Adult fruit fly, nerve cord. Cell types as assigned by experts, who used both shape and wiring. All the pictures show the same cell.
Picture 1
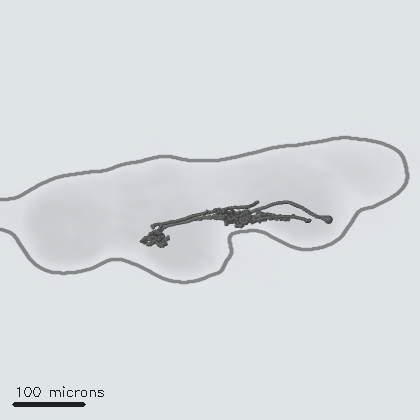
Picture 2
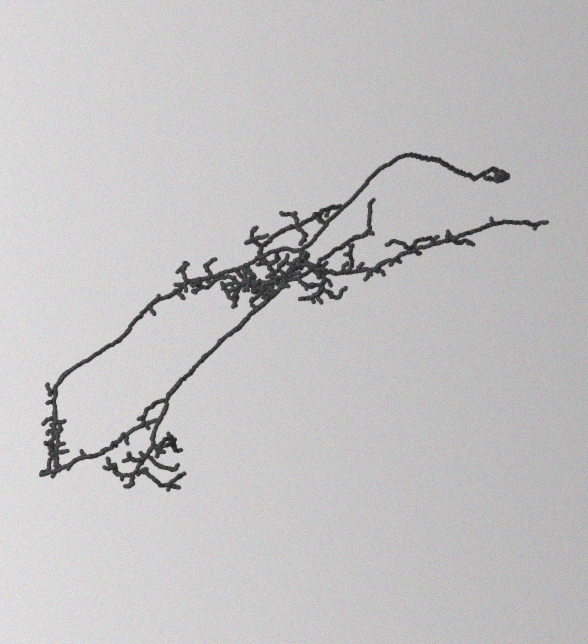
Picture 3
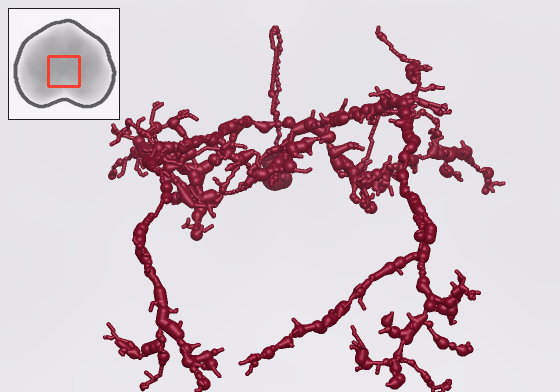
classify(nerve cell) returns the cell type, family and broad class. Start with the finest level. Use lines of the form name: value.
cell type: IN00A026
family: hemilineage 00A
broad class: nerve-cord intrinsic neuron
